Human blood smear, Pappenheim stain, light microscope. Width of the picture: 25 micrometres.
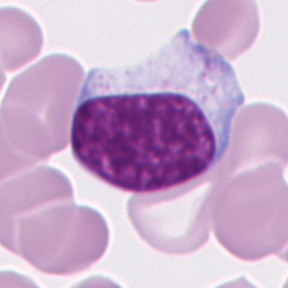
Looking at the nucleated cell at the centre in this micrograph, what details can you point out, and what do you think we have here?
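The upper edge is what I notice first, irregular and angular. Below it, the nucleus fills the lower part of the cell, so the cytoplasm lies mainly above. The chromatin is dark purple and coarsely clumped, and I can make out fine purple granules scattered through the cytoplasm. So this is a large granular lymphocyte.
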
